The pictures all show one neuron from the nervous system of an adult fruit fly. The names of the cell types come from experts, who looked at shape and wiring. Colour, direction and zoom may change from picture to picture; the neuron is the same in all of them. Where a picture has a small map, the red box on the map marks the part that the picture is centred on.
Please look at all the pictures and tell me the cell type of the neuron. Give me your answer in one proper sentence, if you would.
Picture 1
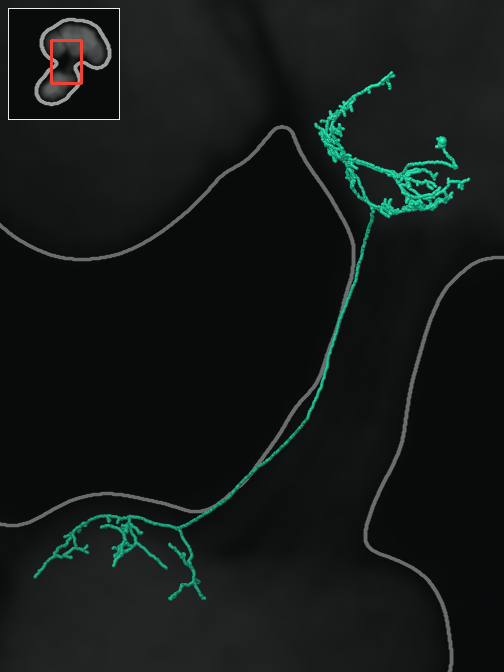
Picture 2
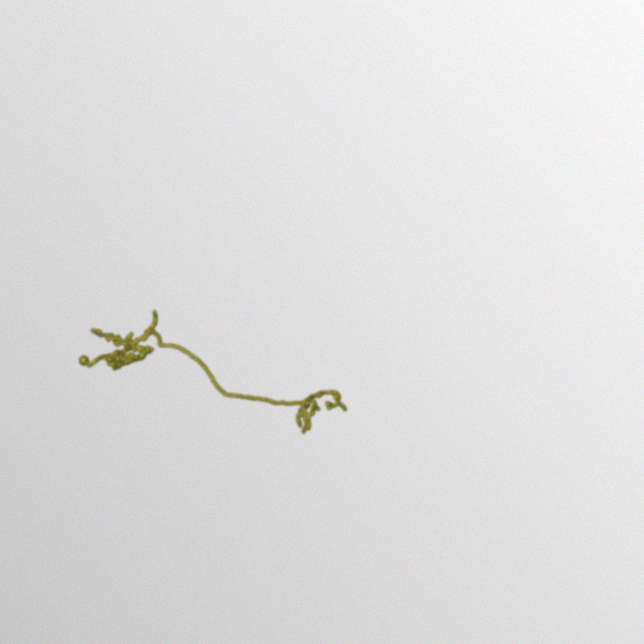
The cell type that this neuron has is DNg12_e.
